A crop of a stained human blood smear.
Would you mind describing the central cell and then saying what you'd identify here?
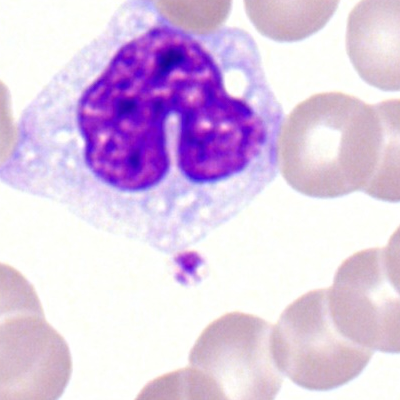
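You'll notice the outline is irregular and angular, not round. A deep cleft enters the nucleus from its lower edge and folds it. There's plenty of cytoplasm, pale grey-blue, with a clear round vacuole at the upper right next to the nucleus. That's a monocyte.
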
